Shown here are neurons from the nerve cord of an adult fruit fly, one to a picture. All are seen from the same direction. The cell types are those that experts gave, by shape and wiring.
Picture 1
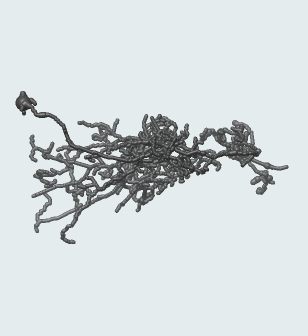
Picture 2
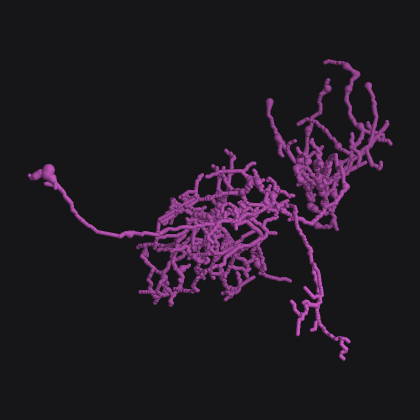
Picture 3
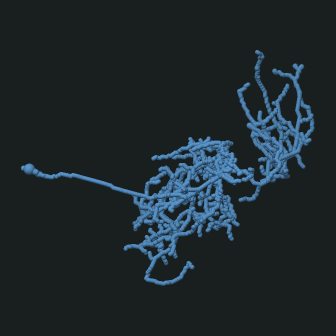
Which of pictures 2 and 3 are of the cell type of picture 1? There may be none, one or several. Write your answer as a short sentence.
None of them is of the same cell type.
